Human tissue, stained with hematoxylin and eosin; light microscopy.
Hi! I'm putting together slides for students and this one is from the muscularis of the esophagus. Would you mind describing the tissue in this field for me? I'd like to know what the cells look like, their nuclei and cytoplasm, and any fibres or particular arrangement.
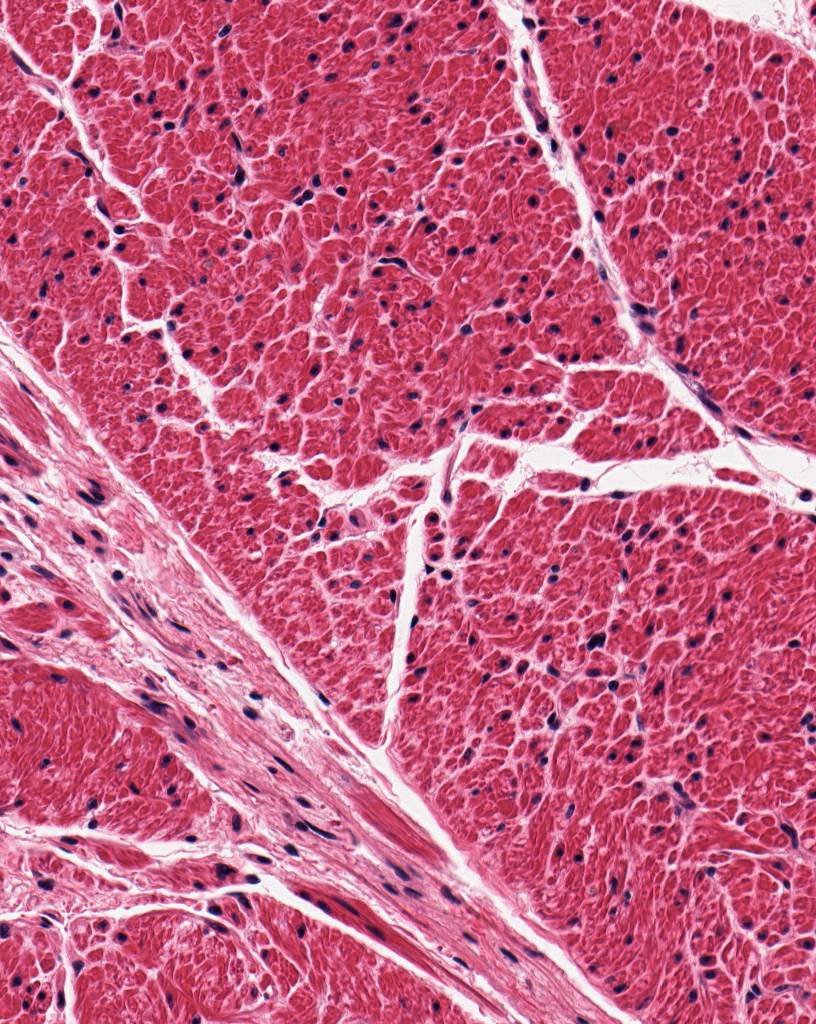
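Dark nuclei lie centrally within the fibre profiles, not at their edges. In the lengthwise-cut band, nuclei are elongated and parallel to its long axis. Thin strands of pale pink connective tissue run between individual fibres, dividing them into bundles. No fat cells are present.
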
